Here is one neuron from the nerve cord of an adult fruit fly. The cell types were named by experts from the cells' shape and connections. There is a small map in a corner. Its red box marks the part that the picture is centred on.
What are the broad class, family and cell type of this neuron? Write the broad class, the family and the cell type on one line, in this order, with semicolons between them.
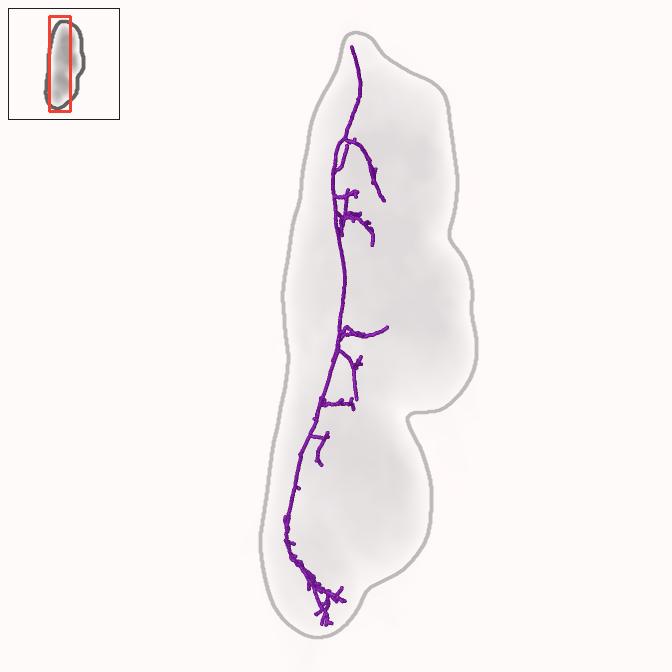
descending neuron; DNpe; DNpe040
